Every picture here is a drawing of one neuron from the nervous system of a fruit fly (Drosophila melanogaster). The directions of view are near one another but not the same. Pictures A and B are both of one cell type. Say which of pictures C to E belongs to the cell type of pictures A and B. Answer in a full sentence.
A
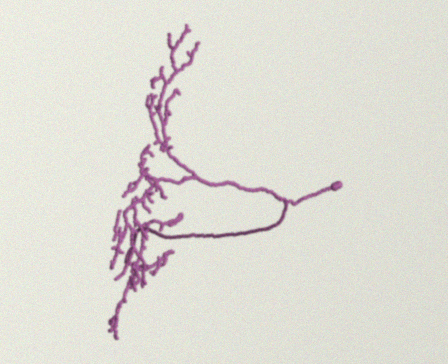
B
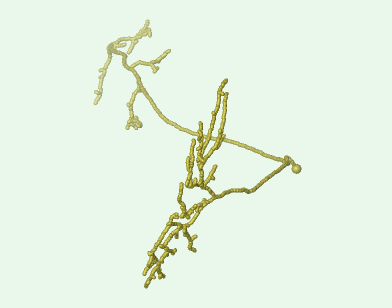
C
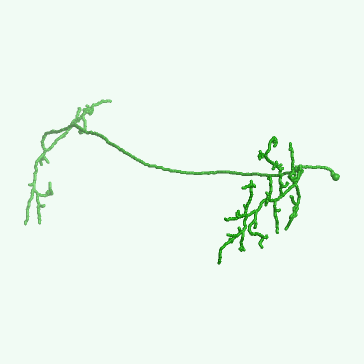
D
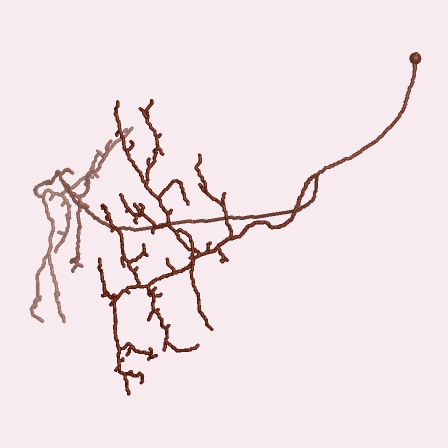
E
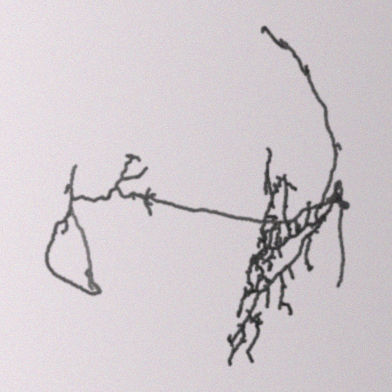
Picture D shows a neuron of the same cell type.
